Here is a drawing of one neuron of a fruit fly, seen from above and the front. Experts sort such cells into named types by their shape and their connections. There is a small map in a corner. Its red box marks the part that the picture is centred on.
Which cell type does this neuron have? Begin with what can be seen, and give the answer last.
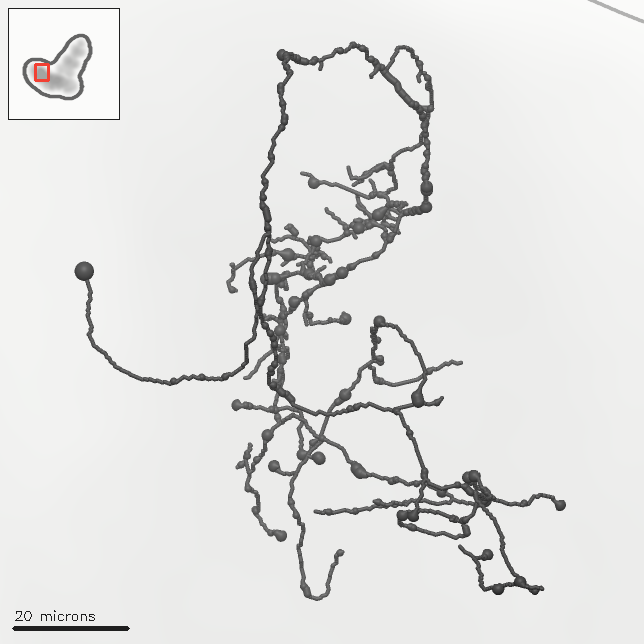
The cell body is on the left of the picture. By the scale bar it is about 100 microns tall in this view. Dozens of branch ends can be seen. This is a central-brain intrinsic neuron. Its cell type is LH001m.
